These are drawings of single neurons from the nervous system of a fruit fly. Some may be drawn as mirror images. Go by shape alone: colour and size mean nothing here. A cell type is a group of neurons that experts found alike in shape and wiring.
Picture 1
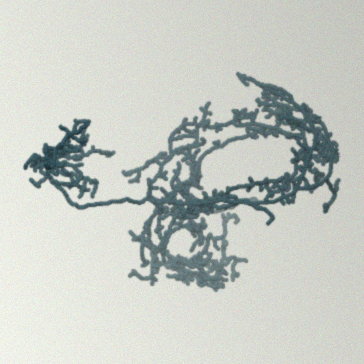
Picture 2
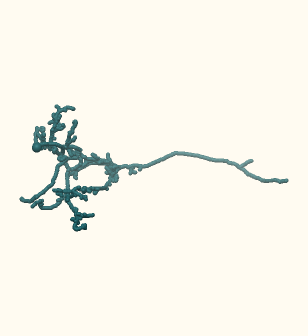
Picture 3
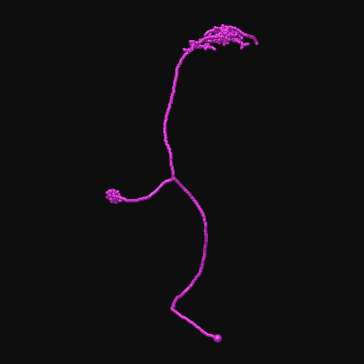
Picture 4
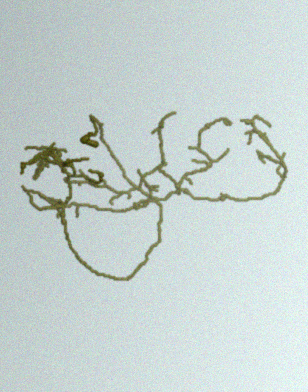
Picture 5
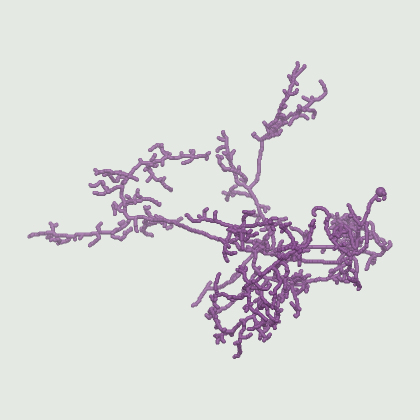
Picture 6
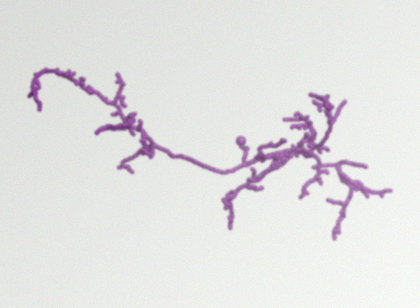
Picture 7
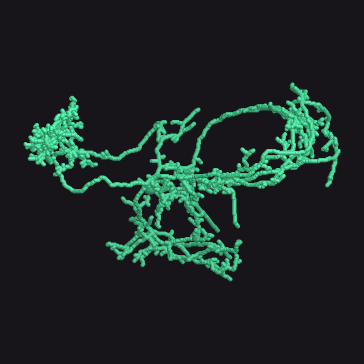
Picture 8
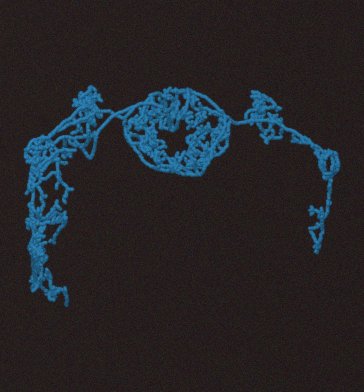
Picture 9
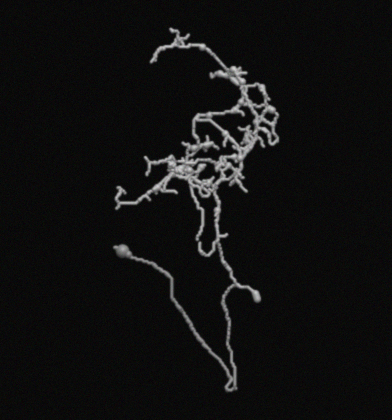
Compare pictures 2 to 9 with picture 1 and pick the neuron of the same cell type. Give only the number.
7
